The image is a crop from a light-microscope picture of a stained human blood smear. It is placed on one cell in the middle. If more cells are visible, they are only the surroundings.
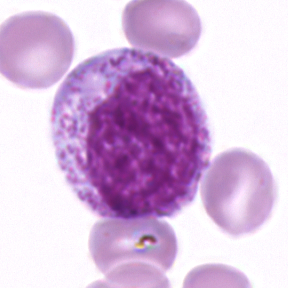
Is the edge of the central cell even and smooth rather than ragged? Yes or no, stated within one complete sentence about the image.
Yes, the cell has an outline that is smooth instead of rough.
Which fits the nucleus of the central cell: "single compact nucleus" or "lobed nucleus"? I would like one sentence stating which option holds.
Its nucleus forms a single compact mass of round, oval or kidney shape.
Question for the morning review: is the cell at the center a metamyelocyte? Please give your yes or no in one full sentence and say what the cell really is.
No, the cell in the middle is a myelocyte, not a metamyelocyte.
